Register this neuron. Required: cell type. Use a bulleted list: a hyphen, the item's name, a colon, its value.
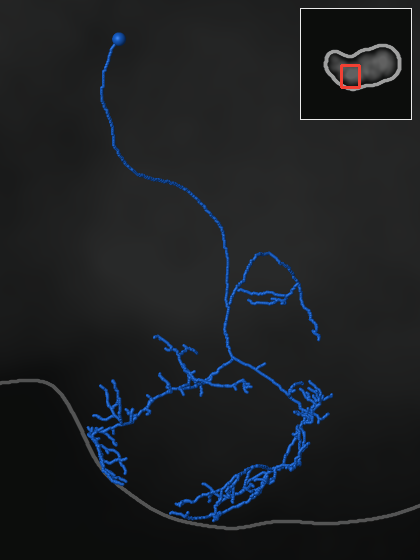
- cell type: IN23B041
